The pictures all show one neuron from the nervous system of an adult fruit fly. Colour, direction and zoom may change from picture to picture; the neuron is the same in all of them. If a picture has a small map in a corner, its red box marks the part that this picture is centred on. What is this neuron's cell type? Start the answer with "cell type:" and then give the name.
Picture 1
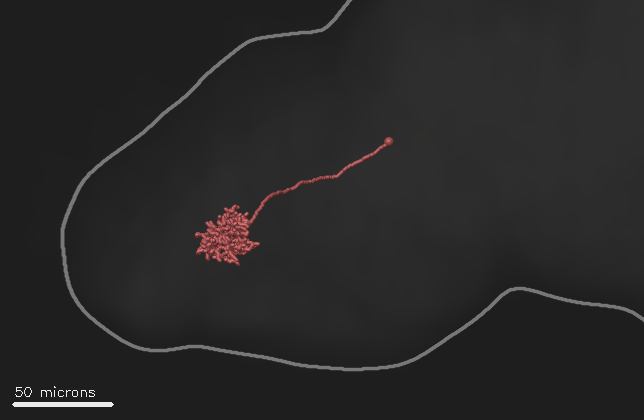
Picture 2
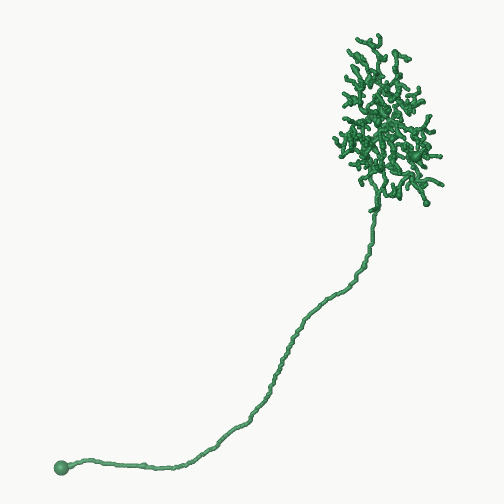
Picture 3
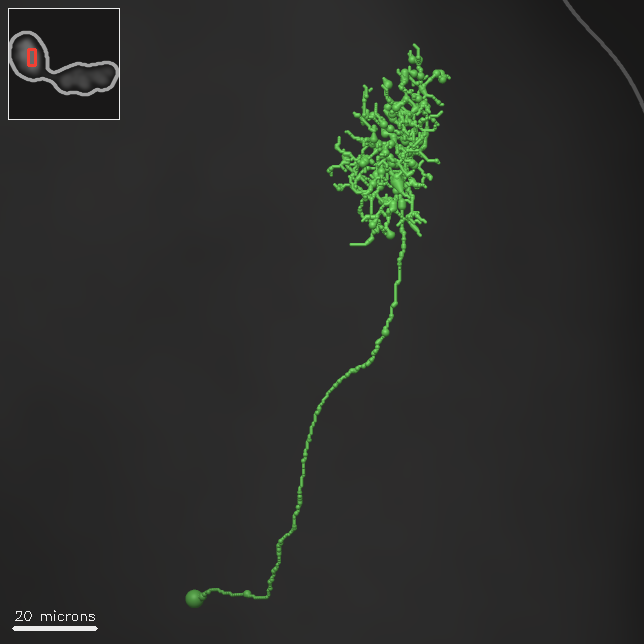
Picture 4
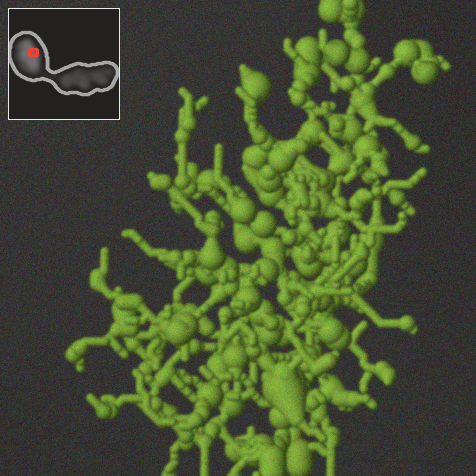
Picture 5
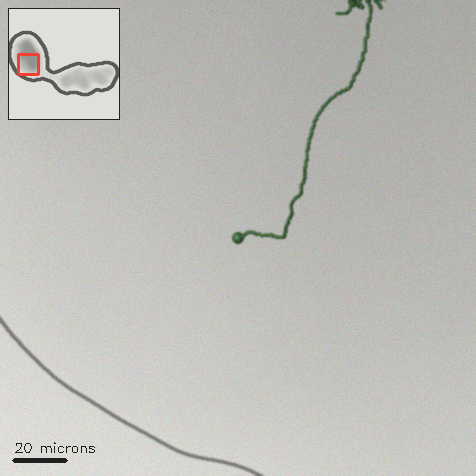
cell type: Pm1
